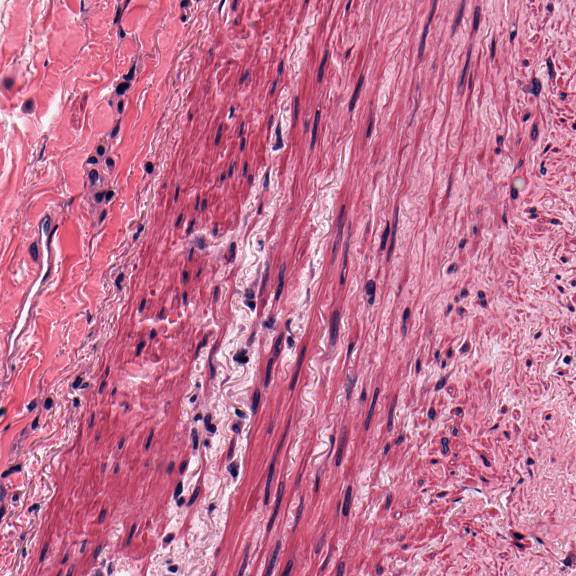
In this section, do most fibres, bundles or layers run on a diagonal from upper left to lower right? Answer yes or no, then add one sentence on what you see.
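No. A broad band of densely packed, parallel fibres crosses the field diagonally from the lower left toward the upper right.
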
